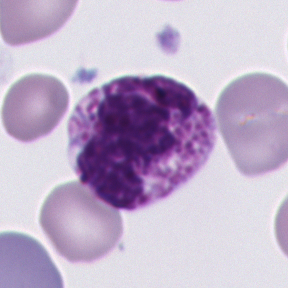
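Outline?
Roughly round, slightly irregular edge.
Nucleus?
Large dark purple mass filling most of the cell, lying toward the left; coarse dark purple granules overlie it and blur its border.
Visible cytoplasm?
Pale pinkish-lilac, mostly on the right side.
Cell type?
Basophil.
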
